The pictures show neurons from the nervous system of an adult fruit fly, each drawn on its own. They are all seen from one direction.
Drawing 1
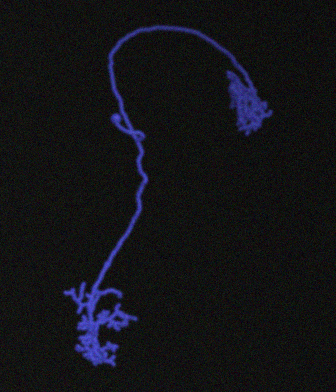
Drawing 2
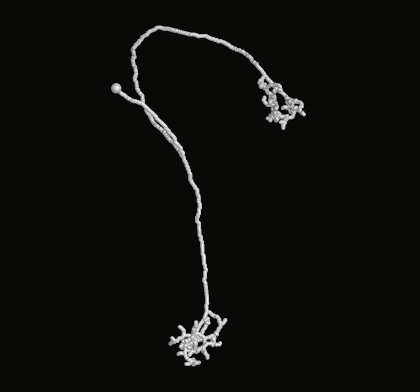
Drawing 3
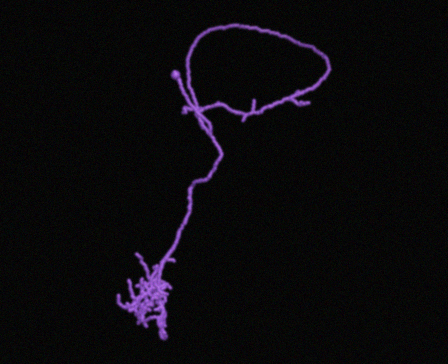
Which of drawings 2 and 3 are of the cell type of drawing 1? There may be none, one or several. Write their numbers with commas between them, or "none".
2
